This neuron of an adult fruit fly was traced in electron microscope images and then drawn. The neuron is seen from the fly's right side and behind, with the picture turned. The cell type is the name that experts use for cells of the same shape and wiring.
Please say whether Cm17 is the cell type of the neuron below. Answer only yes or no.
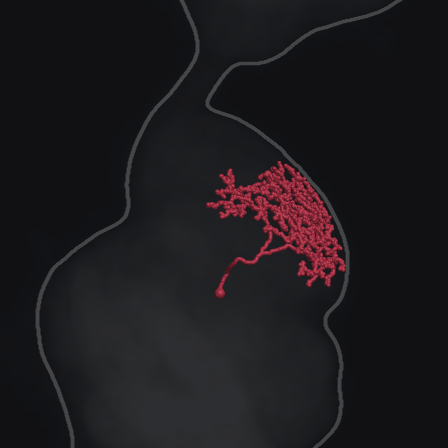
no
